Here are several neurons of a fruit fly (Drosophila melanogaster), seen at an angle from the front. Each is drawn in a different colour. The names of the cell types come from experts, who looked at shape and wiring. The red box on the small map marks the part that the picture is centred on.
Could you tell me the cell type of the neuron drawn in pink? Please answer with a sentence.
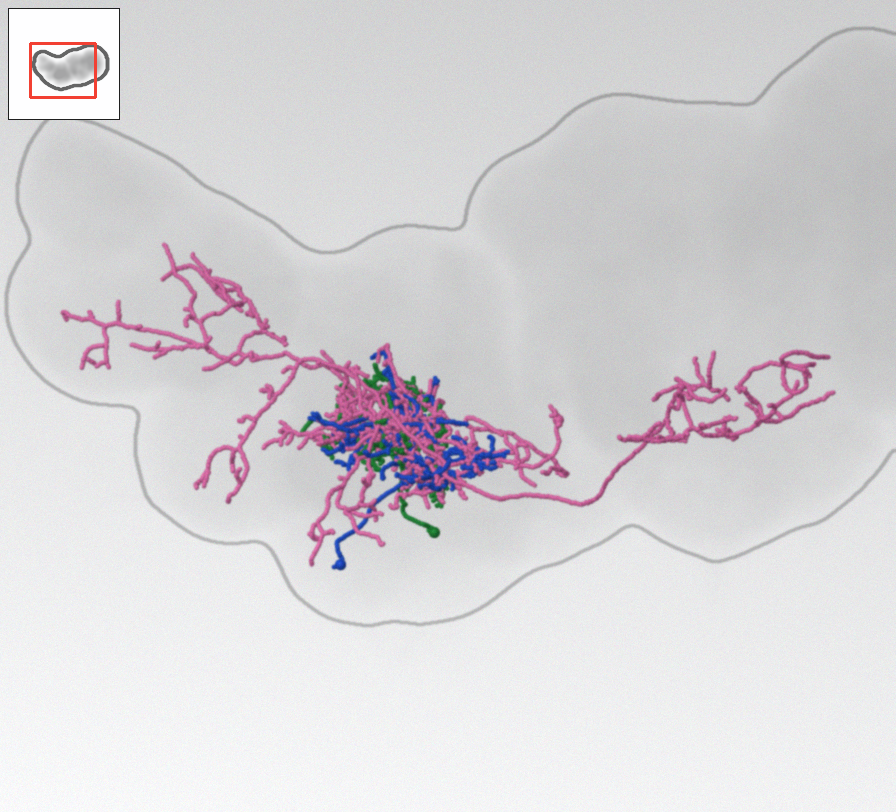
The cell type is AN18B001.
